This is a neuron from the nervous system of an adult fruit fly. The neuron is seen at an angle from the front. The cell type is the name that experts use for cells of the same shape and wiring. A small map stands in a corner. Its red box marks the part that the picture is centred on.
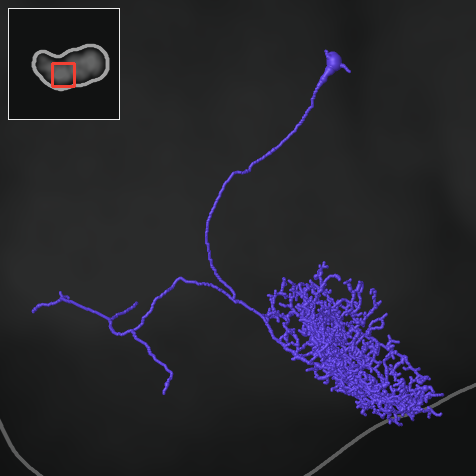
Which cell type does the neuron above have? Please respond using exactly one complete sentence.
The neuron is a member of cell type IN23B009.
